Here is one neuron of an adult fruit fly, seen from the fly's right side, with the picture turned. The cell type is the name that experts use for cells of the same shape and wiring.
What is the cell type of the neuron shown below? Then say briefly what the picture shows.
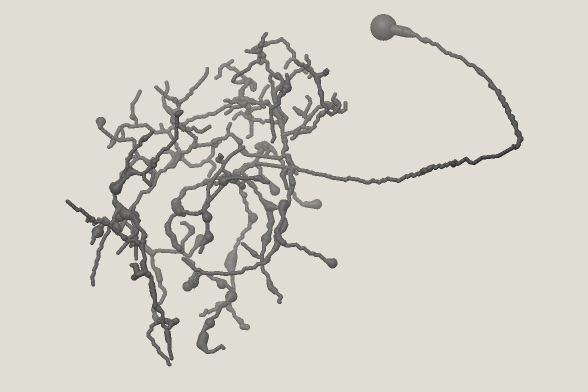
It is of cell type CB1219. This is a central-brain intrinsic neuron. Dozens of branch ends can be seen. In this view it is wider than it is tall.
